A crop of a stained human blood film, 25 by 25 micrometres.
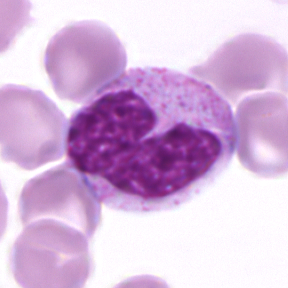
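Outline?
Smooth, roughly round to oval.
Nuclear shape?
Bent like a kidney, its notch opening toward the top of the picture.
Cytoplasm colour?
Pale pinkish-lilac rather than blue, with fine, small pink-violet granules scattered through it.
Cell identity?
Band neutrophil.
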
